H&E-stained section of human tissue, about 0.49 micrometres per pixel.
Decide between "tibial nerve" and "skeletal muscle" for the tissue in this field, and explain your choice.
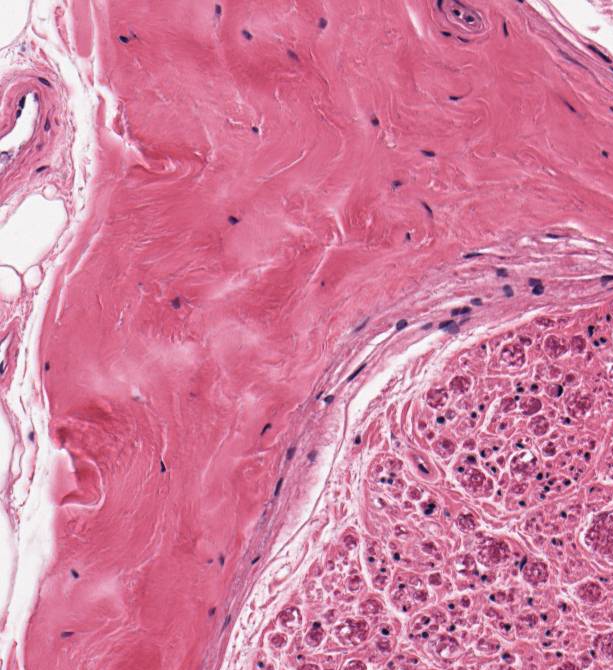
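Tibial nerve. Left and upper field: dense, pink-staining collagenous tissue with only sparse, small, dark, elongated nuclei. Lower right: a rounded bundle of many small round profiles, cut across. Bundle edged by a thin layer of flattened, spindle-shaped nuclei curving along its border.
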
